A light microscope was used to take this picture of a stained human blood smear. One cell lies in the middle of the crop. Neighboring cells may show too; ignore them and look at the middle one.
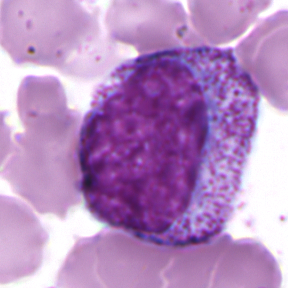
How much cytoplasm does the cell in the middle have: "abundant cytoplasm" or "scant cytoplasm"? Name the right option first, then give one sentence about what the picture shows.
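Abundant cytoplasm. The cytoplasm forms a broad crescent along the right side of the nucleus.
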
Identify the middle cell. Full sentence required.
The cell that lies at the centre of the crop is a promyelocyte.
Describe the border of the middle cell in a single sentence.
The edge of the cell is unbroken and smooth, bearing no projections.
